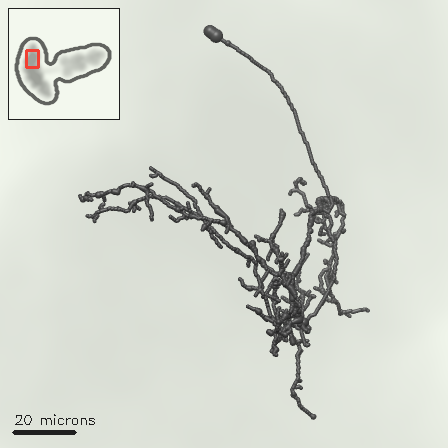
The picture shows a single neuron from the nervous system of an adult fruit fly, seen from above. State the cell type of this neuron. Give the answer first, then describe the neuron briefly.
The cell type is CB1551. This is a central-brain intrinsic neuron. It lies in the brain. From top to bottom in the picture it spans about 130 microns. Dozens of branch ends can be seen.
